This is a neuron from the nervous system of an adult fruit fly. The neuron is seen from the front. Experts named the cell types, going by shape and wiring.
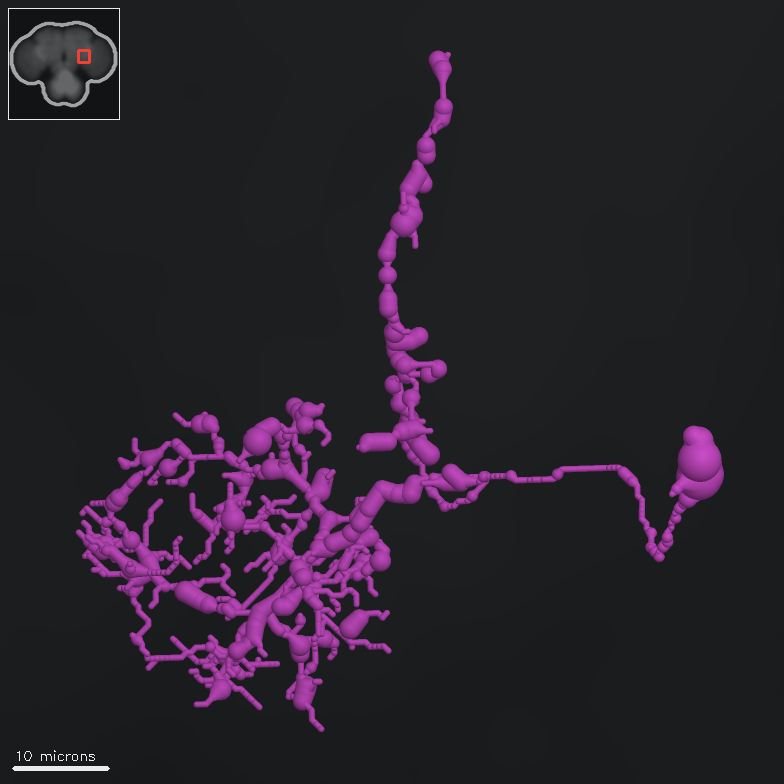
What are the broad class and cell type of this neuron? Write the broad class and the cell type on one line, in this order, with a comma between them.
central-brain intrinsic neuron, CB4172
